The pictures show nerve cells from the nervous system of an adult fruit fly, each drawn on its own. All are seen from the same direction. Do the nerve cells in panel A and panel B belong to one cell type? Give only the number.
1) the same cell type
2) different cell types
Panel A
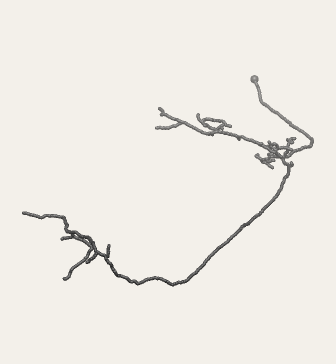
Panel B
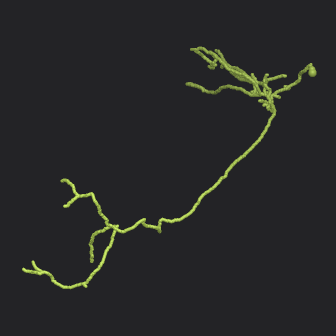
2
